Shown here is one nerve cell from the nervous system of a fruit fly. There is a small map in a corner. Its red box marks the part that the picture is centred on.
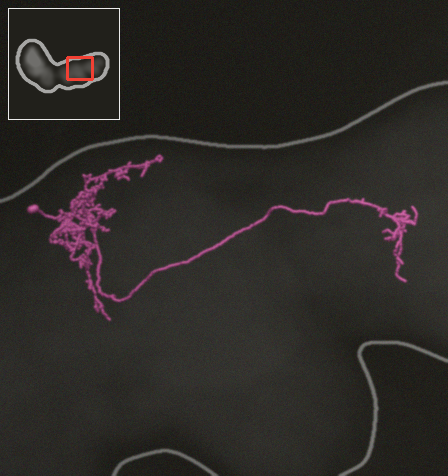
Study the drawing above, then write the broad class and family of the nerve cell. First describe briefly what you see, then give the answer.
The cell body can be seen on the left of the picture. As drawn here it is wider than it is tall. This is a nerve-cord intrinsic neuron. Its family is hemilineage 18B.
